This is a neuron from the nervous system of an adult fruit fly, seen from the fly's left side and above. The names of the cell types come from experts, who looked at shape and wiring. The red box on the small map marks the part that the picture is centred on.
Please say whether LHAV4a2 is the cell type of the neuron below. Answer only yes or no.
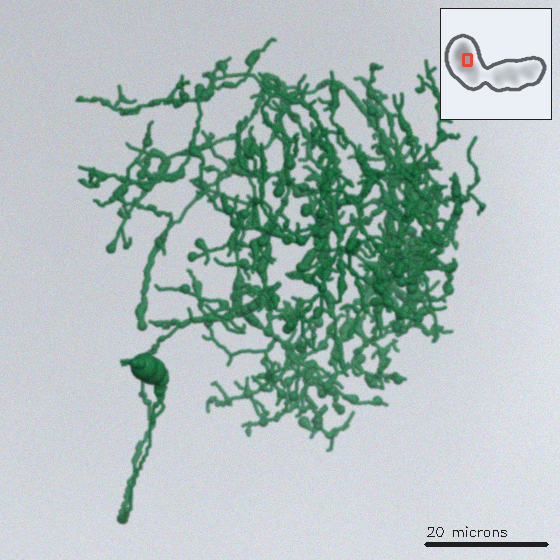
yes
